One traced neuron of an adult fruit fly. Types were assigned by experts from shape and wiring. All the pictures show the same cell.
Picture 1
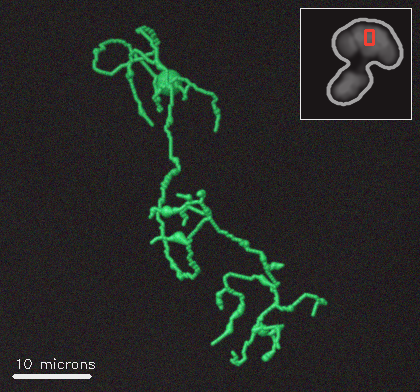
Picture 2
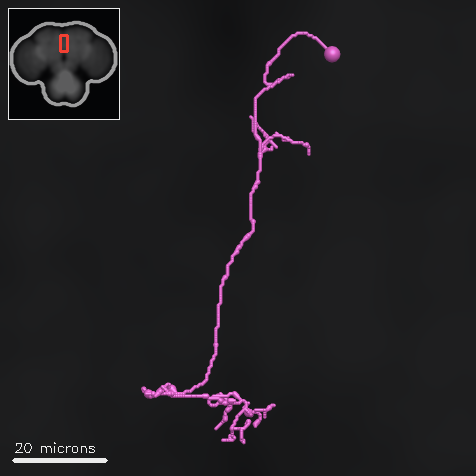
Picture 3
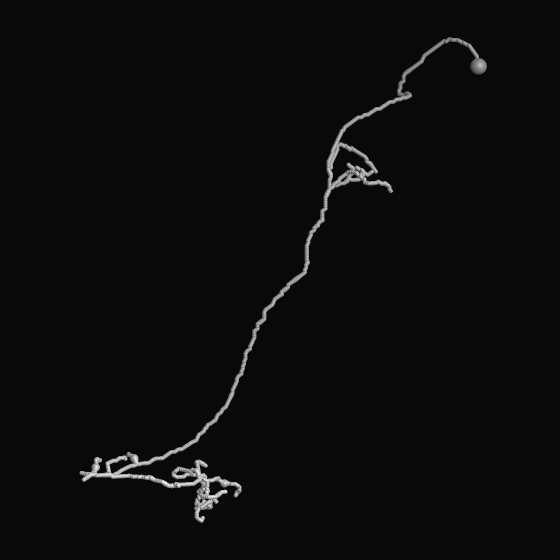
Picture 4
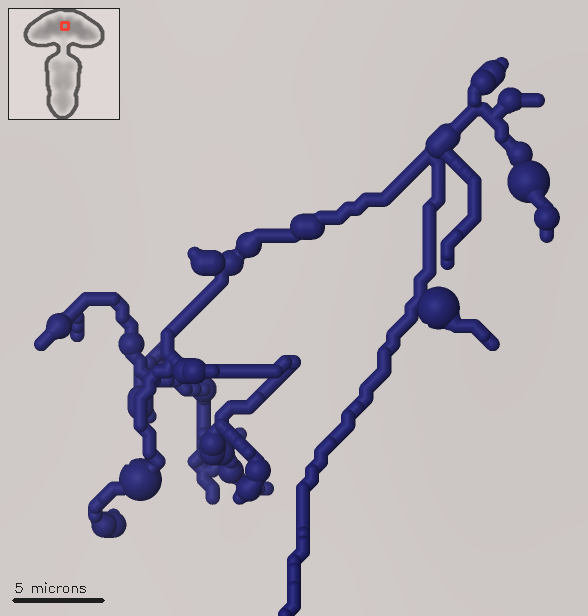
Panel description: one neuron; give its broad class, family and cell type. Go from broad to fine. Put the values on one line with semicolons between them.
central-brain intrinsic neuron; class CX; PFNp_a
